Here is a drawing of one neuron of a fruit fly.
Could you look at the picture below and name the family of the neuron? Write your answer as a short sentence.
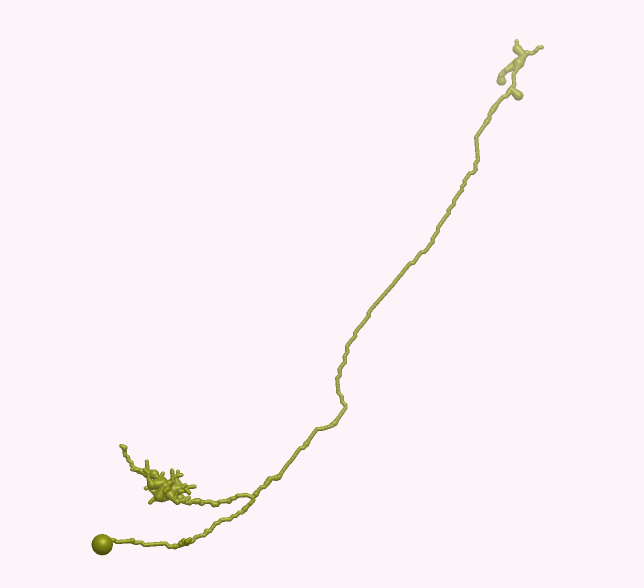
The family is T.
